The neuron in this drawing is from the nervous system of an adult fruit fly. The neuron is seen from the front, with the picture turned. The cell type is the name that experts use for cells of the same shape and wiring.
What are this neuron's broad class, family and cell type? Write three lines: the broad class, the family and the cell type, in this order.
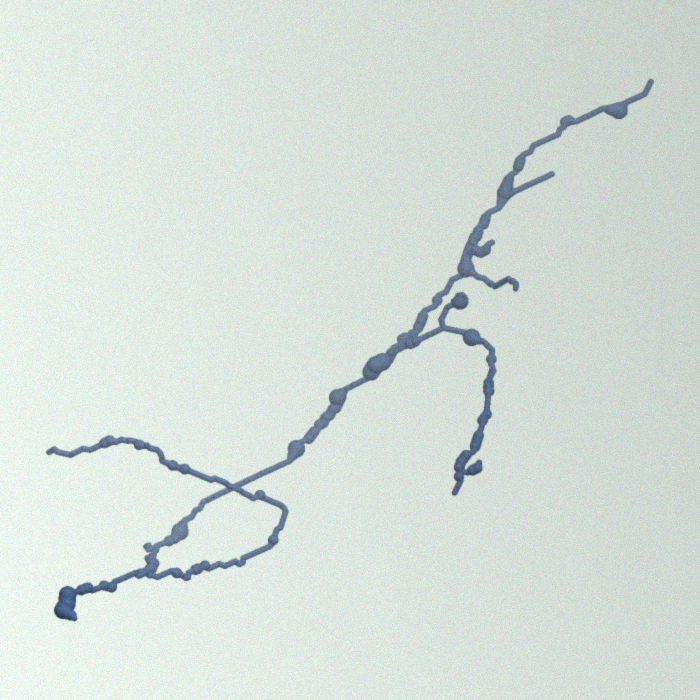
sensory neuron entering the nerve cord
class gustatory
LgLG6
